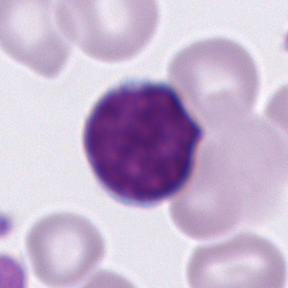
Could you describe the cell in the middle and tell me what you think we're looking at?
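Notice how nearly the whole cell is taken up by the nucleus. The cytoplasm is only a very thin rim at its edge. Now search the nucleus for nucleoli: none can be seen. Nor are there any vacuoles anywhere in the cell. It is a typical lymphocyte.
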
